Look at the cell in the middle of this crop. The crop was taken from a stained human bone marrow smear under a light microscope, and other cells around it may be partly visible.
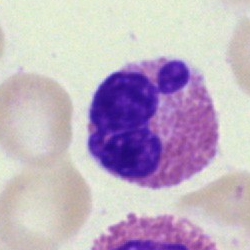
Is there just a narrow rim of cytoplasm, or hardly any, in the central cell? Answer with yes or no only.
No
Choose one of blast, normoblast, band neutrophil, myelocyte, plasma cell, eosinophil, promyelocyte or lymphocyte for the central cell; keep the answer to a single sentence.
The middle cell in this particular crop is an eosinophil.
